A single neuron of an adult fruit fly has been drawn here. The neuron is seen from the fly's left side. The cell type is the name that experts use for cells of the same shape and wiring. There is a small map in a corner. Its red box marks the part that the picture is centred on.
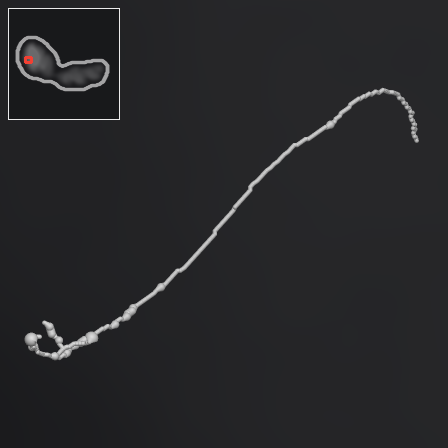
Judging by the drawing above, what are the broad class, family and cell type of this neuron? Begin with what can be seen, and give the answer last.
No cell body is drawn. There are a dozen or fewer branch ends. This is a sensory neuron entering the brain. Its family is called class olfactory. Its cell type is ORN_VM4.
